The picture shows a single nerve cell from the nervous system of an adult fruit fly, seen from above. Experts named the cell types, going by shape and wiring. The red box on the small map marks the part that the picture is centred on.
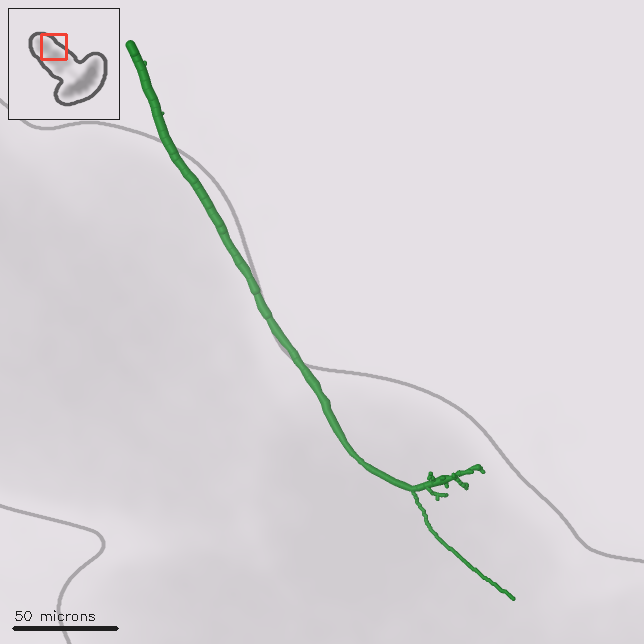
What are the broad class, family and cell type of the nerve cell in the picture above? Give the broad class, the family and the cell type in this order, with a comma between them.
sensory neuron entering the nerve cord, class mechanosensory proprioceptive, SNpp34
